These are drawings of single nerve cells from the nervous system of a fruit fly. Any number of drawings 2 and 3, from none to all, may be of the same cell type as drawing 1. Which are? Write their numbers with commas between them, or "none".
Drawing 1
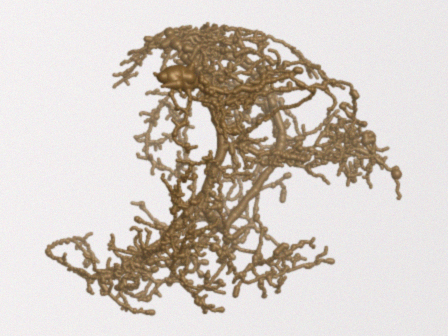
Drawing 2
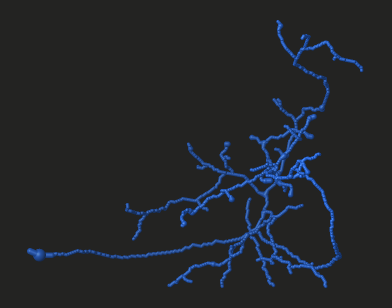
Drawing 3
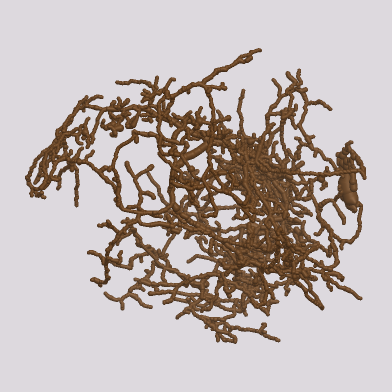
3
